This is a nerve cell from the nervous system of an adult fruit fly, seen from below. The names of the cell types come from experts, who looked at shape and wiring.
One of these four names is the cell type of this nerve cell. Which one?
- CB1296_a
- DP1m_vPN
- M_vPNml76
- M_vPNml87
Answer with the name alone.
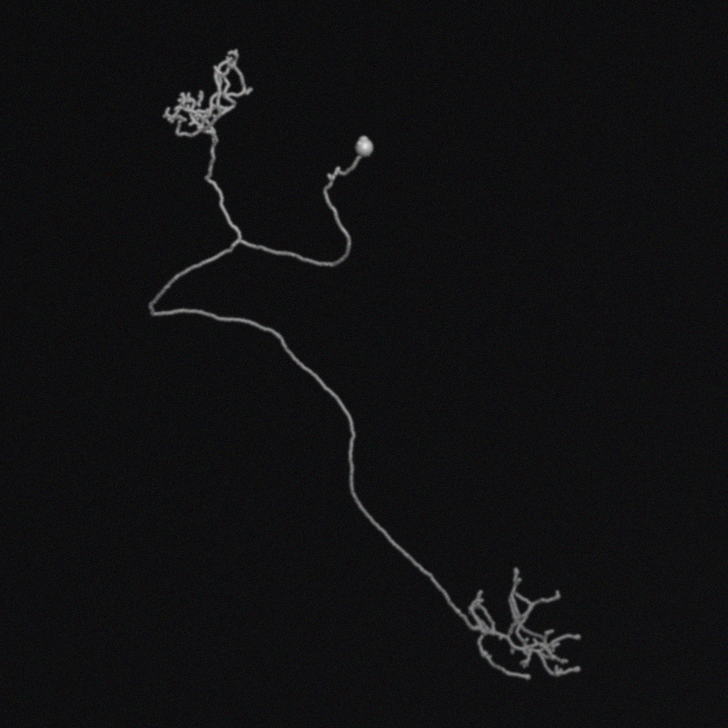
CB1296_a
